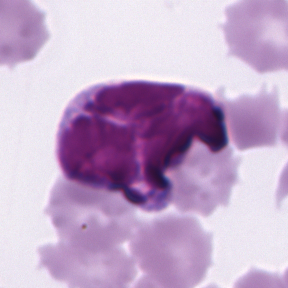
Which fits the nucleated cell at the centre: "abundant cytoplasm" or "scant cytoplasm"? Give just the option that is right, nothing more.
Scant cytoplasm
